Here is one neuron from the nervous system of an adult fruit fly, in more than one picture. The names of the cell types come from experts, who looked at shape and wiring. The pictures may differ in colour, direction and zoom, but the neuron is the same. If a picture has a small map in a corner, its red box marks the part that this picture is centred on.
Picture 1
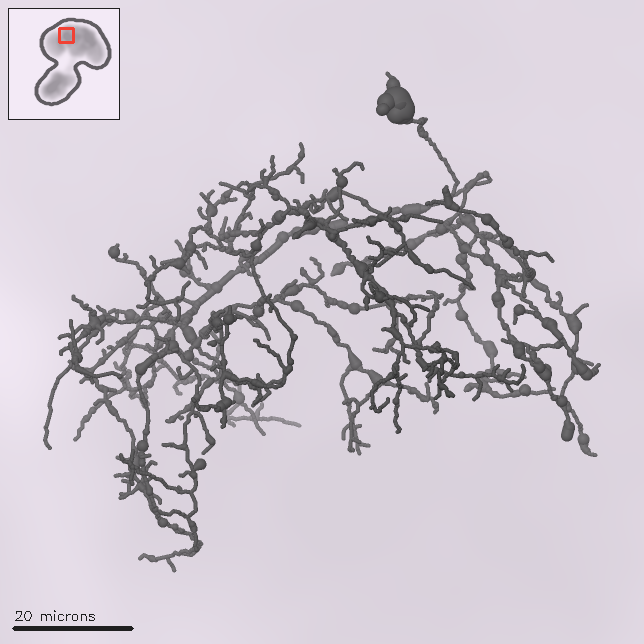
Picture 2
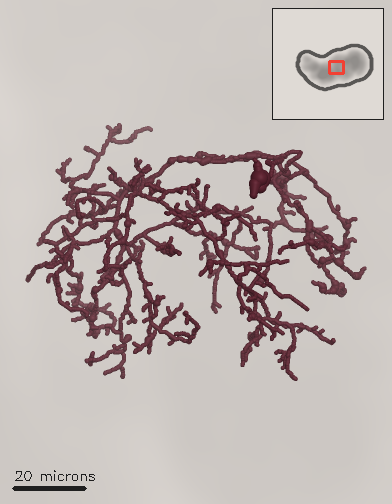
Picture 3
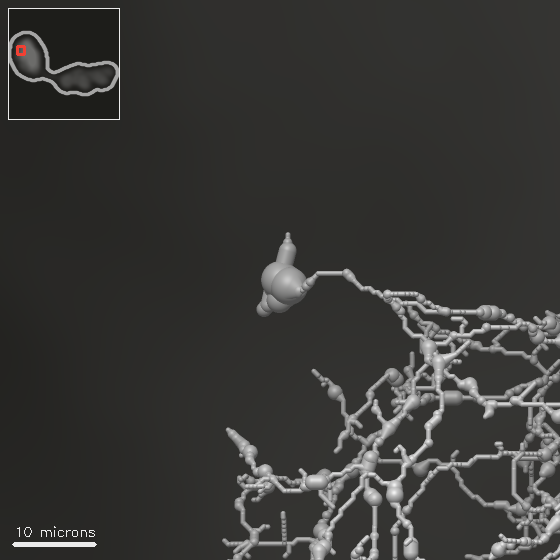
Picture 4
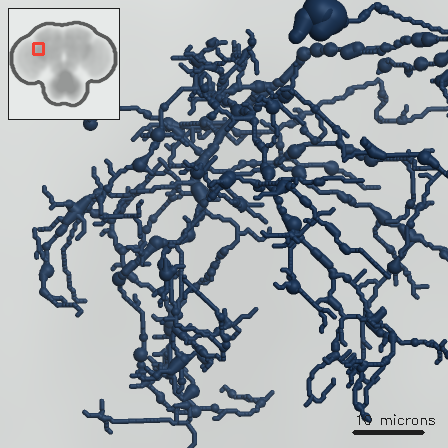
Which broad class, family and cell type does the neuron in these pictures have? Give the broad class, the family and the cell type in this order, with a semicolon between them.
central-brain intrinsic neuron; hemilineage VLPl&d1_dorsal; CB0930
